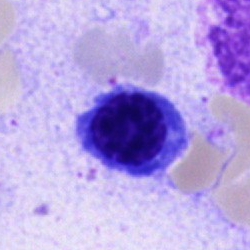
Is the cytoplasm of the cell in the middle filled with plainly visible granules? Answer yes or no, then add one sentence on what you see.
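No. The cytoplasm shows no visible granules.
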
